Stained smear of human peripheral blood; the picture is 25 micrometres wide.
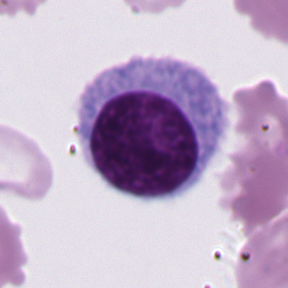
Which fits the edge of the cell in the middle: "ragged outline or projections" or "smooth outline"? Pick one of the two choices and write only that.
Ragged outline or projections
